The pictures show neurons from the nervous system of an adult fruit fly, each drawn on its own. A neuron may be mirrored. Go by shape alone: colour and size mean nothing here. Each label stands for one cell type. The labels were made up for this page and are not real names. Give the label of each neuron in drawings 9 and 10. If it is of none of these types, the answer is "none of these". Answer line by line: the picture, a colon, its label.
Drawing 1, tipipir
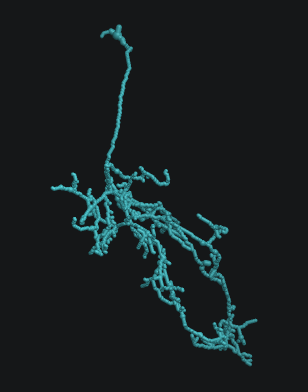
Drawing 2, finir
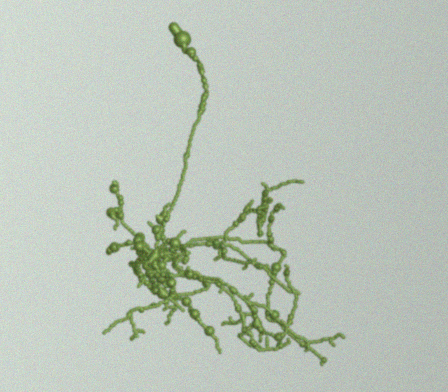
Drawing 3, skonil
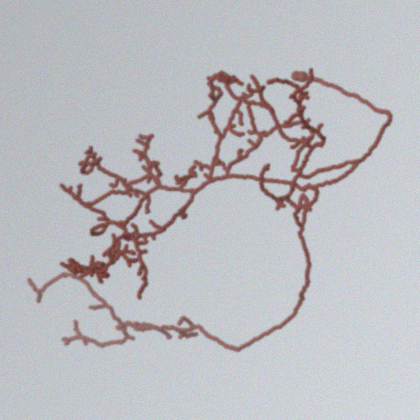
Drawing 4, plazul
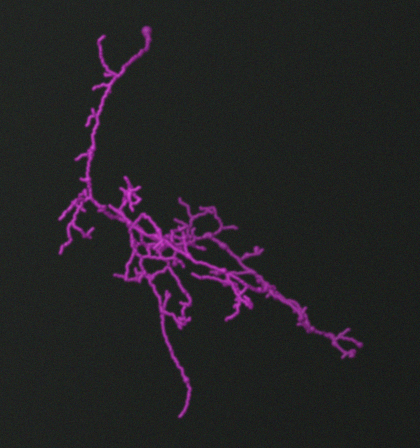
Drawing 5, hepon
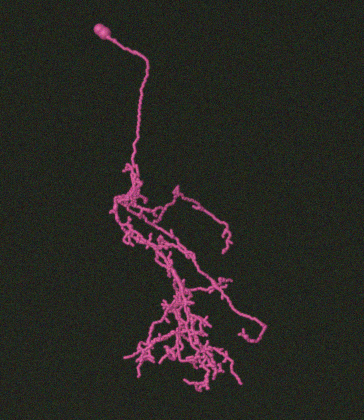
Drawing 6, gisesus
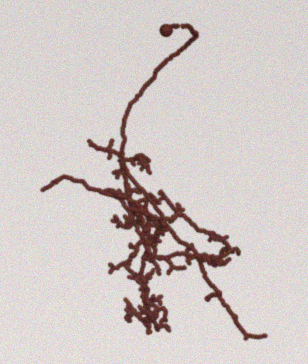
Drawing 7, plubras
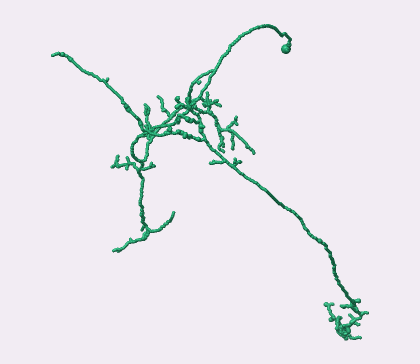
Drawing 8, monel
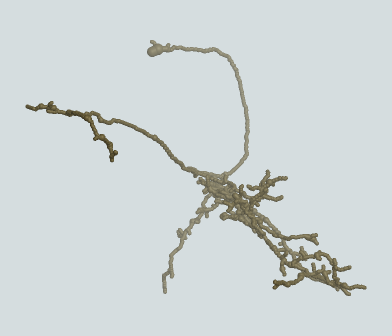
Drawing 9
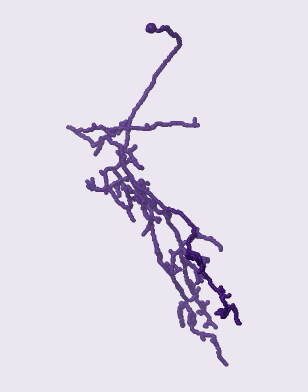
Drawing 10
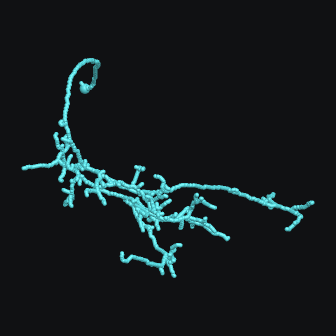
9: monel
10: monel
